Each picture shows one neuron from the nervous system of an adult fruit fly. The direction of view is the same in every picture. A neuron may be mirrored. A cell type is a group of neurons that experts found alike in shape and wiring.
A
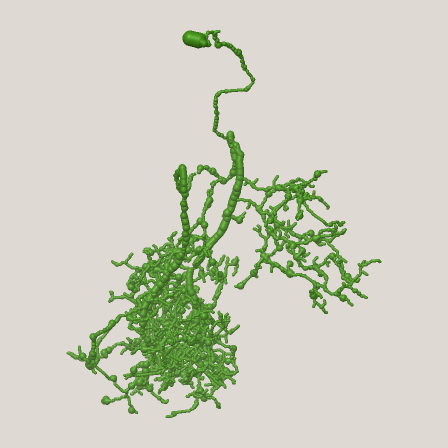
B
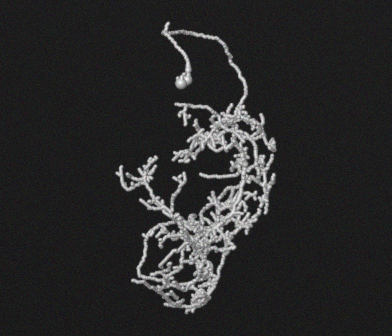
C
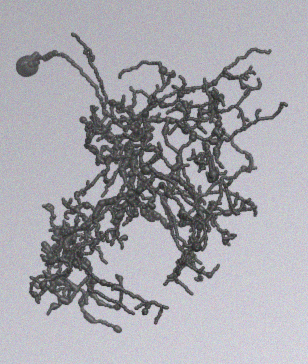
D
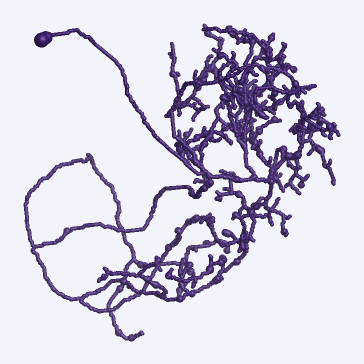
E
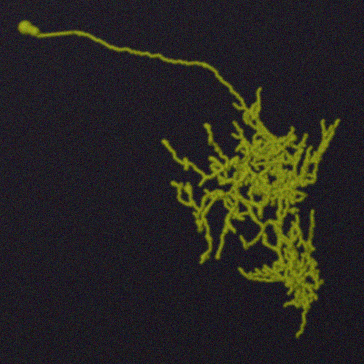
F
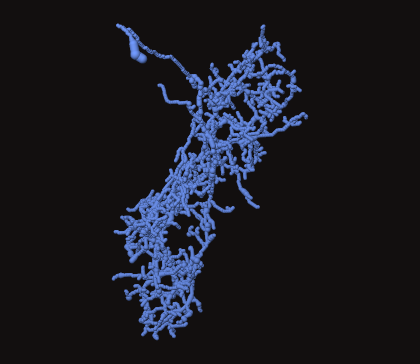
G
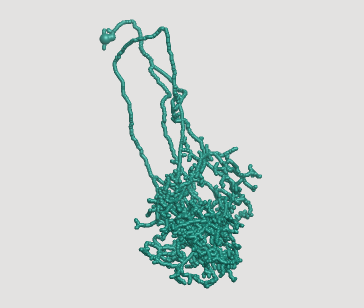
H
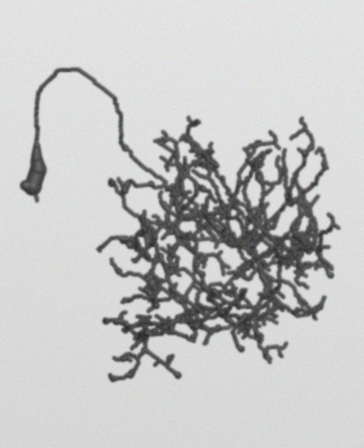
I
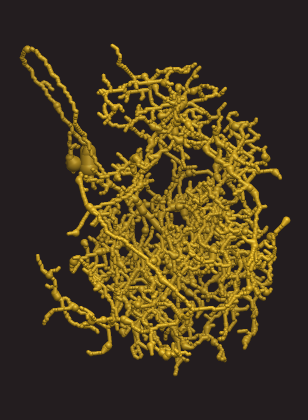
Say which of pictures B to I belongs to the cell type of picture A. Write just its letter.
G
